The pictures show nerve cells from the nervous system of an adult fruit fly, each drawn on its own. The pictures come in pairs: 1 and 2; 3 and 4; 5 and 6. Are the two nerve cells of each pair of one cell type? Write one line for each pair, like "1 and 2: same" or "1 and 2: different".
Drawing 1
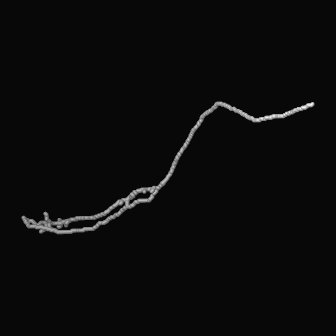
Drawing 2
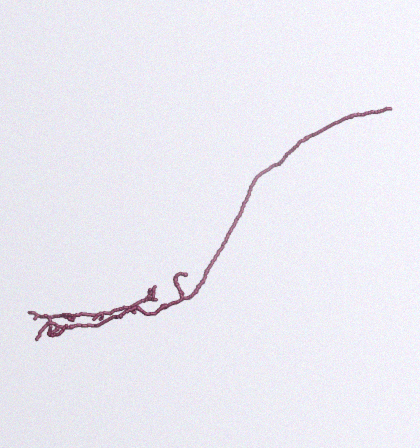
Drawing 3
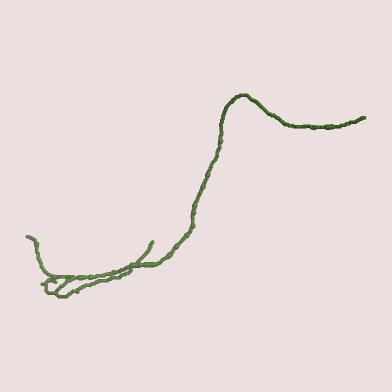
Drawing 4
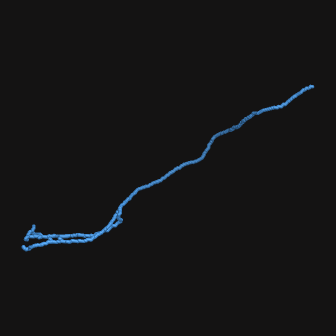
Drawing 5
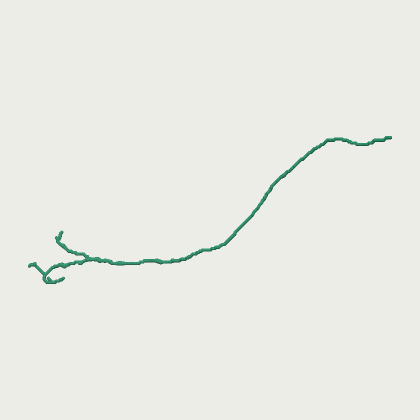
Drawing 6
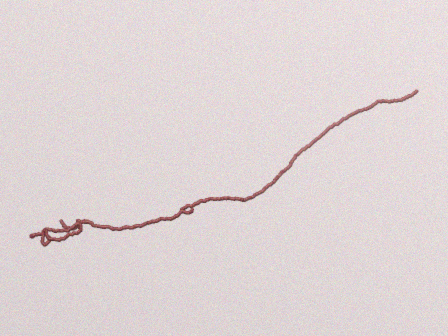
1 and 2: same
3 and 4: different
5 and 6: same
